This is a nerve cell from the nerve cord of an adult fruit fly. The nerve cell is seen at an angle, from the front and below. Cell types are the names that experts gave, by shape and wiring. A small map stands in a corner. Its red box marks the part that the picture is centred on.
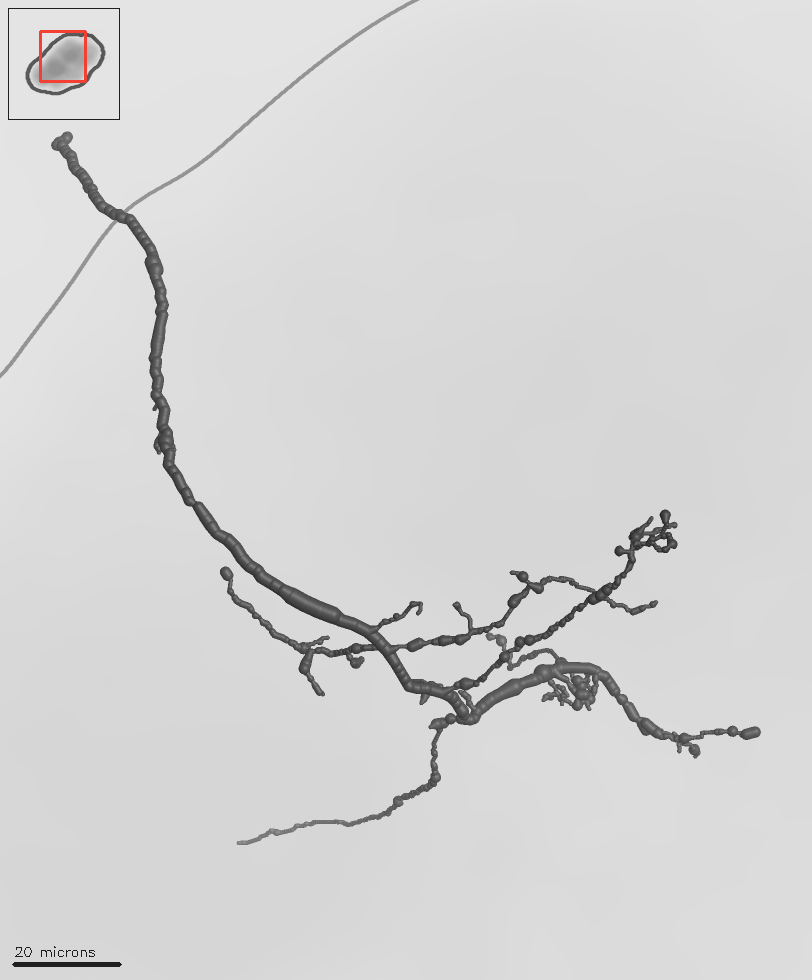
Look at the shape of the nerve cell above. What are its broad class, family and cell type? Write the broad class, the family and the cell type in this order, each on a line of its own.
sensory neuron entering the nerve cord
class mechanosensory tactile
SNta10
